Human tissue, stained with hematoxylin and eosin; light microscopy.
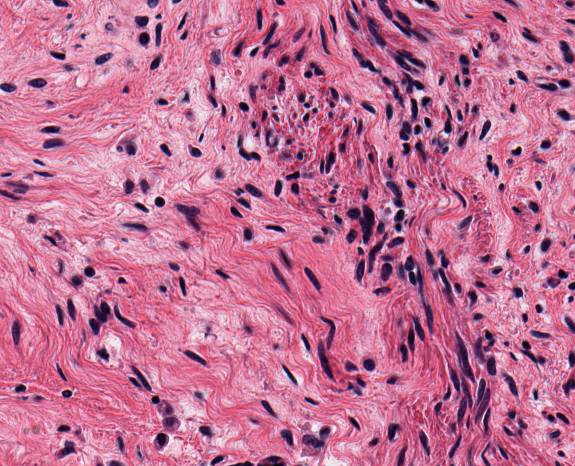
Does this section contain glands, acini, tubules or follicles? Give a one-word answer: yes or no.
No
